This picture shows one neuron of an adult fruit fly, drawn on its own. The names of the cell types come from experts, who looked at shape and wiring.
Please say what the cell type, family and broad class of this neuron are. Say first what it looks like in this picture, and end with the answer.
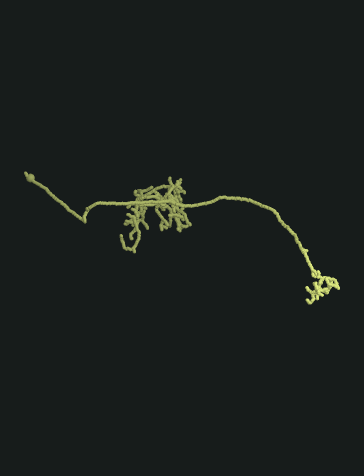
The cell body is on the left of the picture. As drawn here it is wider than it is tall. Its cell type is Tm38. The family is Tm. Its broad class is optic-lobe intrinsic neuron.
